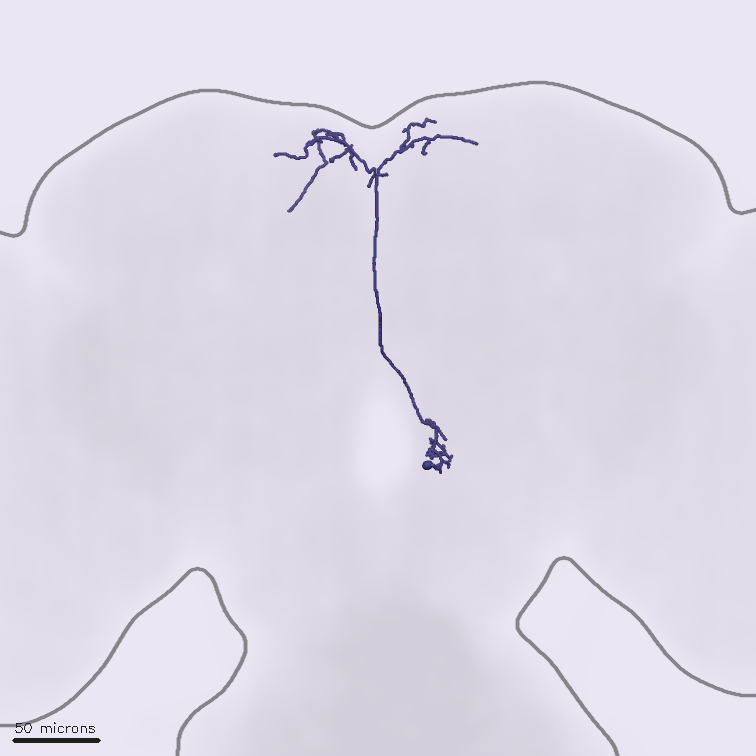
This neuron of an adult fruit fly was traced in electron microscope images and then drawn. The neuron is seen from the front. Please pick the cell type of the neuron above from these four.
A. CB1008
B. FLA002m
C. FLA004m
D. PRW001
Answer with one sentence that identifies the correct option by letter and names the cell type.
The neuron's cell type is CB1008, which is option A.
